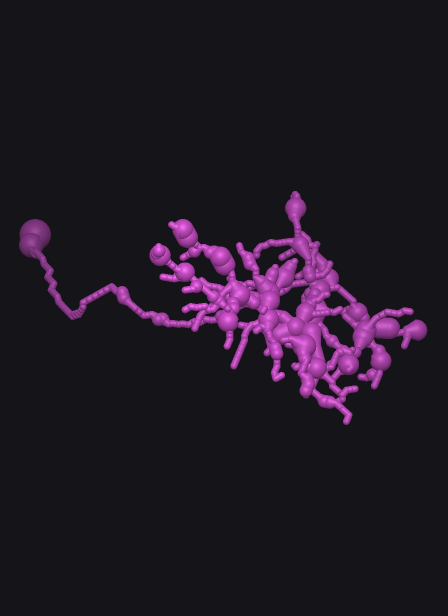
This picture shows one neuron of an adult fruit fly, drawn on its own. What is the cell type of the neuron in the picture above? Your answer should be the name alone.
Dm15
